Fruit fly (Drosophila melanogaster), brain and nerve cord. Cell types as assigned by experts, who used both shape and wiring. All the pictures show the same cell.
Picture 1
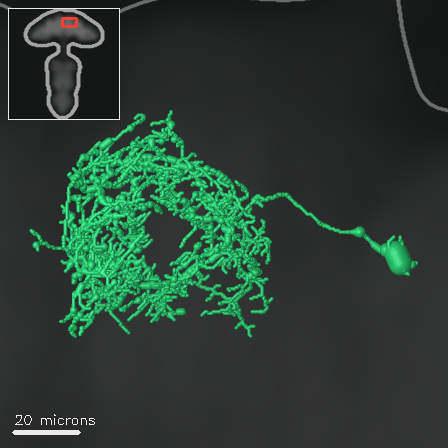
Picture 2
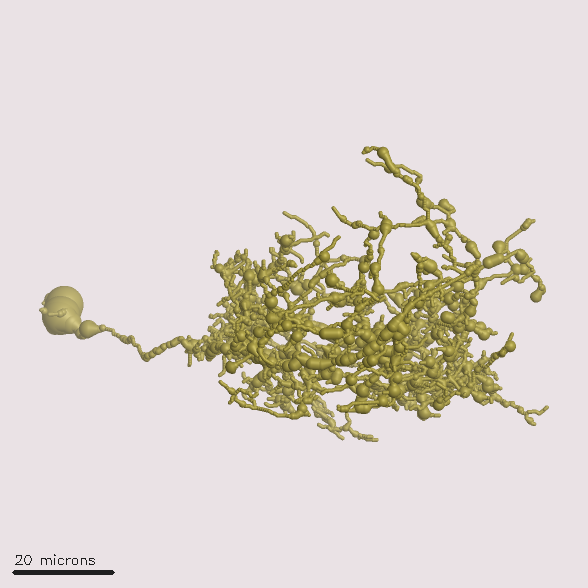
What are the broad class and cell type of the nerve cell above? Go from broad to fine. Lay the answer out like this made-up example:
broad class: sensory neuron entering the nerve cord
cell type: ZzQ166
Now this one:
broad class: central-brain intrinsic neuron
cell type: GNG152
